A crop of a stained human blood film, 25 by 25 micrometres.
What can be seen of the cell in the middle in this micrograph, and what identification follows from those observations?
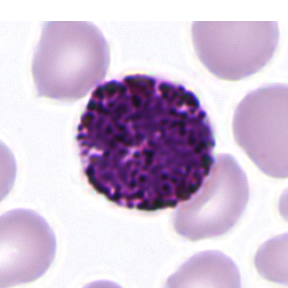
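Looking at the middle cell, I see a round outline, with nothing projecting from its surface. Dark granules line the whole rim, and they cover the cell so heavily that I can't trace the outline of the nucleus. This is a basophil.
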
